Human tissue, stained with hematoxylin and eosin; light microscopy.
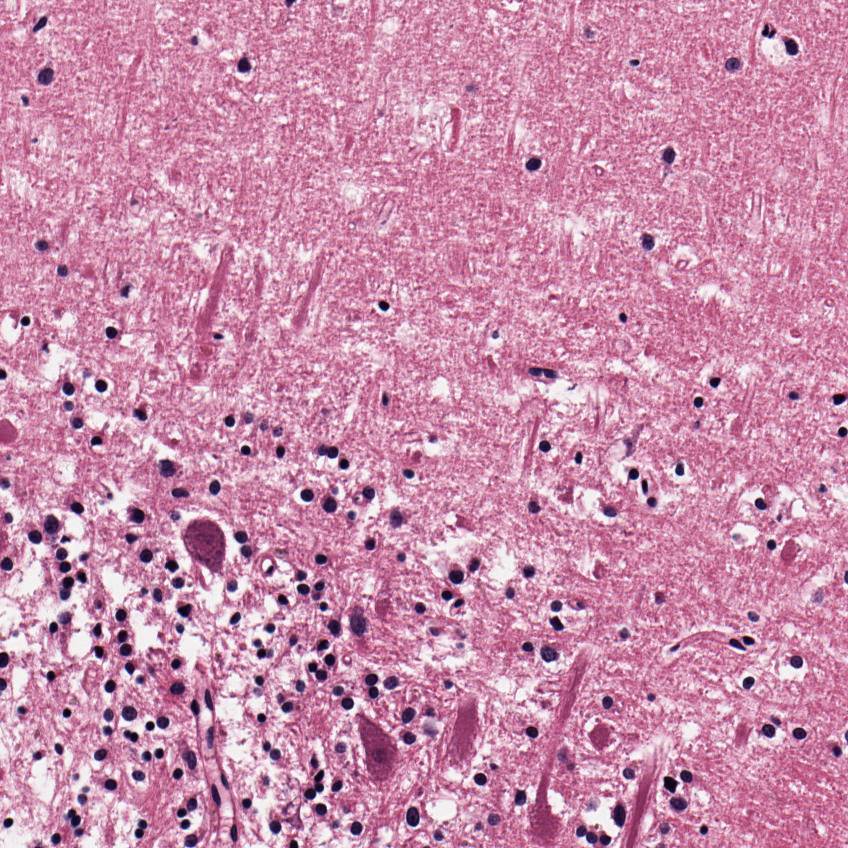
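Cerebellum. First, the lower left corner: densely packed nuclei, small, round and darkly stained, with scant visible cytoplasm. Next, in the lower part of the field, at left and near the bottom centre: a few large neuronal cell bodies with abundant purple-pink cytoplasm. Last, the pale neuropil, crossed by elongated eosinophilic processes running roughly vertically.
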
